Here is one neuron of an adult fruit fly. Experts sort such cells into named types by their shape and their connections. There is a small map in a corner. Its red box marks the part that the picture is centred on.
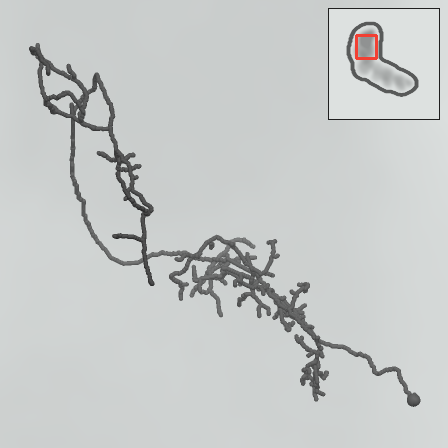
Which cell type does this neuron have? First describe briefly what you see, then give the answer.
The cell body is at the lower right of the picture. The picture shows dozens of branch ends. Its broad class is central-brain intrinsic neuron. It is of cell type CB1550.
